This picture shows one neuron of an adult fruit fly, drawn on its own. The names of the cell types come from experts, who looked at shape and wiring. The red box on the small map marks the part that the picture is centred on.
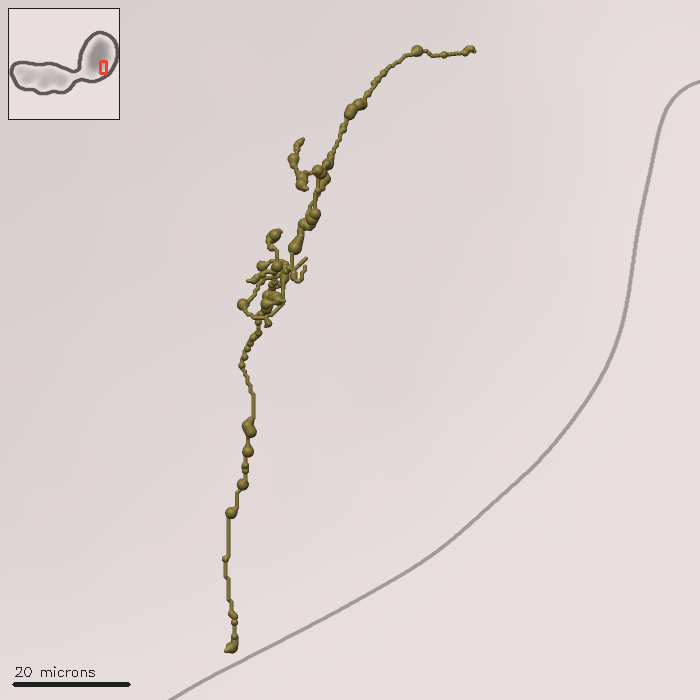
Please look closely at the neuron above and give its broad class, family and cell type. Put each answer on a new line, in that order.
sensory neuron entering the brain
class gustatory
LB4b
